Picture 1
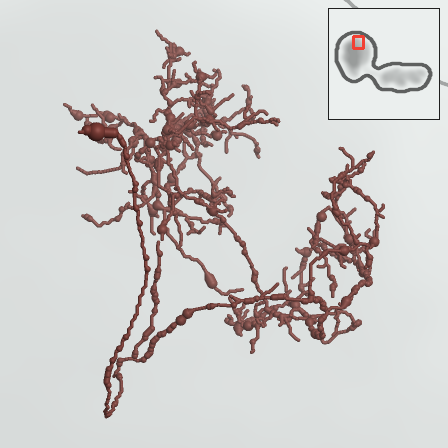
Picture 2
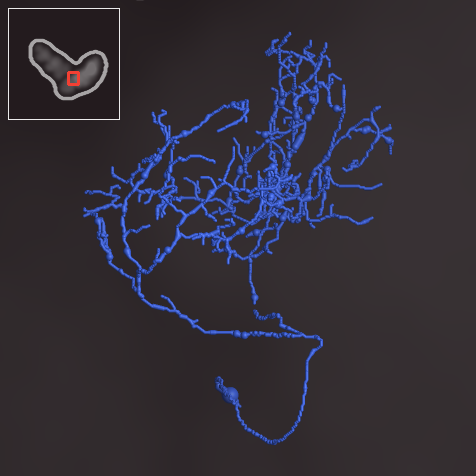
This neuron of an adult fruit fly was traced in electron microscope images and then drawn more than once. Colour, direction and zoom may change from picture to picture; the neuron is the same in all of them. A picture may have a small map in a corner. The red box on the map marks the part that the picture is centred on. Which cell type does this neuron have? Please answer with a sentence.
The cell type is CB2038.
